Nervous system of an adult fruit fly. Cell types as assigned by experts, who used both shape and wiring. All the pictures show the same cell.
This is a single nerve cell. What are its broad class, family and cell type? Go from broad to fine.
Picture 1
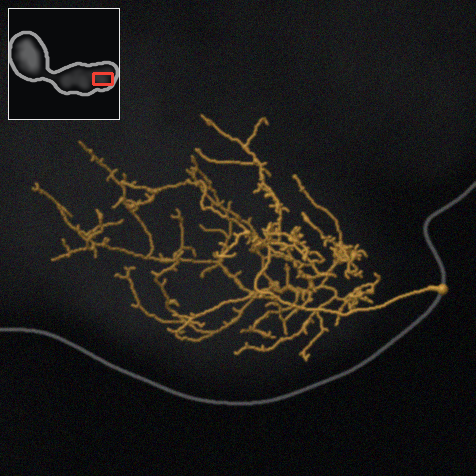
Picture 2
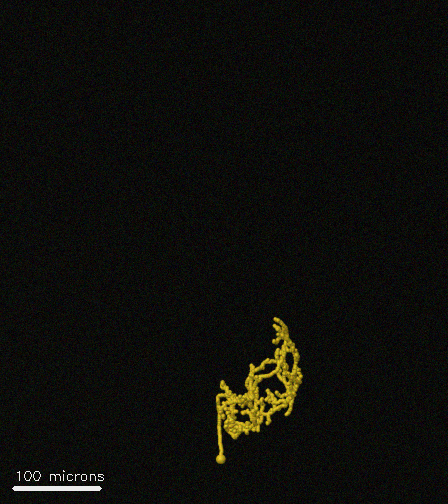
nerve-cord intrinsic neuron; hemilineage 04B; IN04B063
